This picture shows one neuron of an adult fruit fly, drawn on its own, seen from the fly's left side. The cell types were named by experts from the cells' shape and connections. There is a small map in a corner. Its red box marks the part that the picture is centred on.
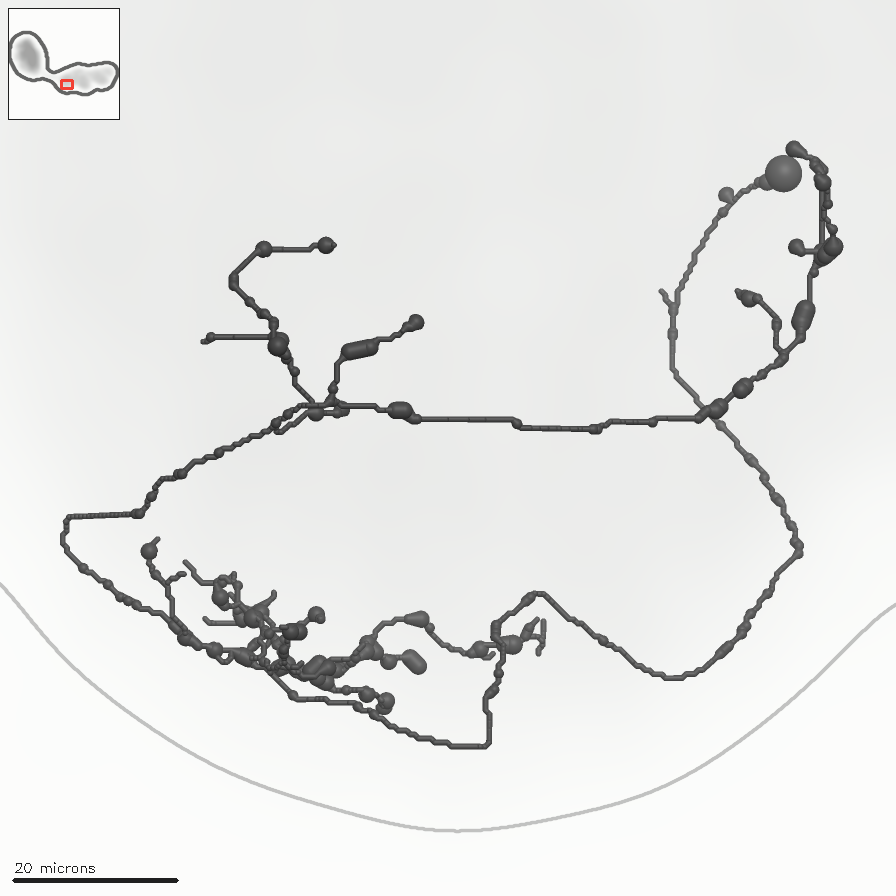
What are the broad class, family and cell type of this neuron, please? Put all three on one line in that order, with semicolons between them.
nerve-cord intrinsic neuron; hemilineage 01B; IN01B044_a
